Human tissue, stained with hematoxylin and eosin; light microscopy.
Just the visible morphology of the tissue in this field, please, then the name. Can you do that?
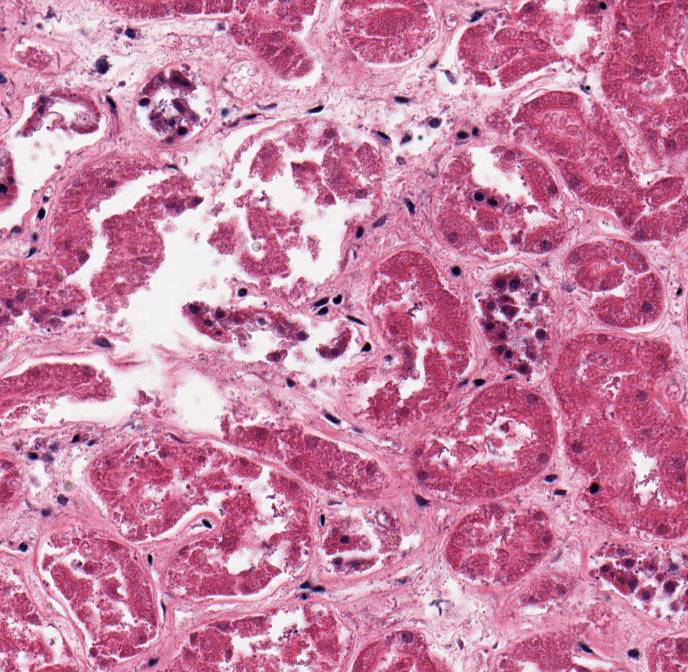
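Closely packed tubules fill the whole field, cut as round, oval and elongated profiles. Their lining cells carry abundant, granular, deeply eosinophilic cytoplasm, and most show no visible nucleus, so nuclei are sparse. A few lumens hold clusters of small dark round nuclei: one right of centre, another at the lower right edge. This is renal cortex.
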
